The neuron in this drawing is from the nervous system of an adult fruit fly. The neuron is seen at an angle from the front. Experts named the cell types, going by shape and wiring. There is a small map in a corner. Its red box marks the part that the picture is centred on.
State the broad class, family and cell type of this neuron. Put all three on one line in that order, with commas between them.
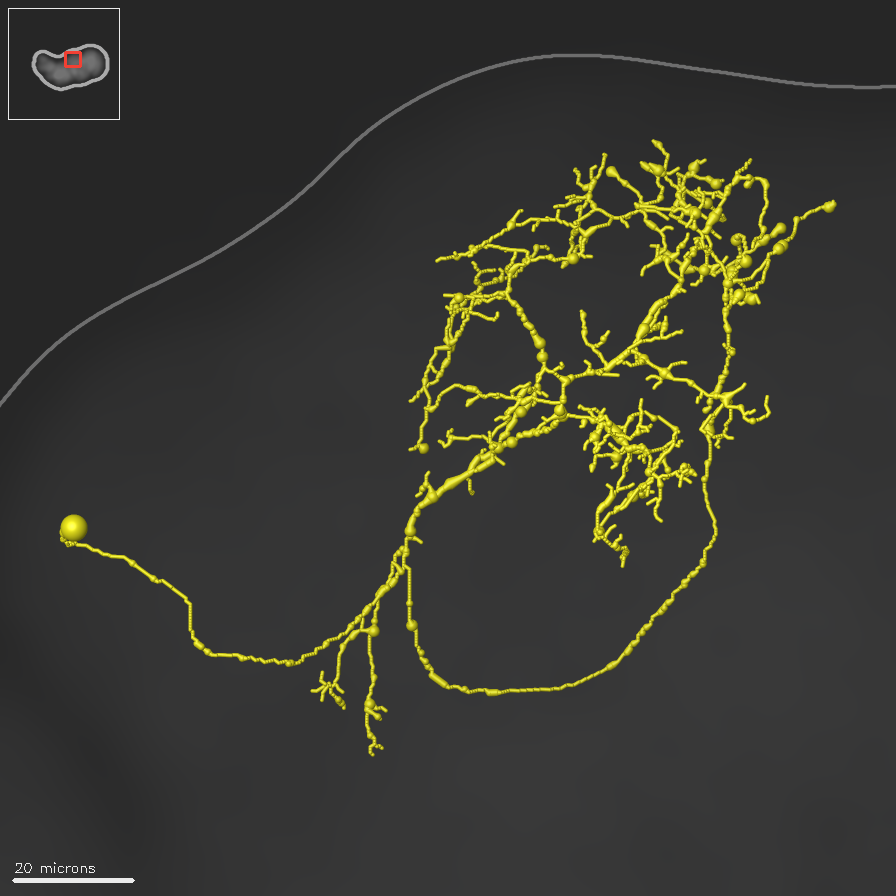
central-brain intrinsic neuron, hemilineage SLPal1, SLP017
